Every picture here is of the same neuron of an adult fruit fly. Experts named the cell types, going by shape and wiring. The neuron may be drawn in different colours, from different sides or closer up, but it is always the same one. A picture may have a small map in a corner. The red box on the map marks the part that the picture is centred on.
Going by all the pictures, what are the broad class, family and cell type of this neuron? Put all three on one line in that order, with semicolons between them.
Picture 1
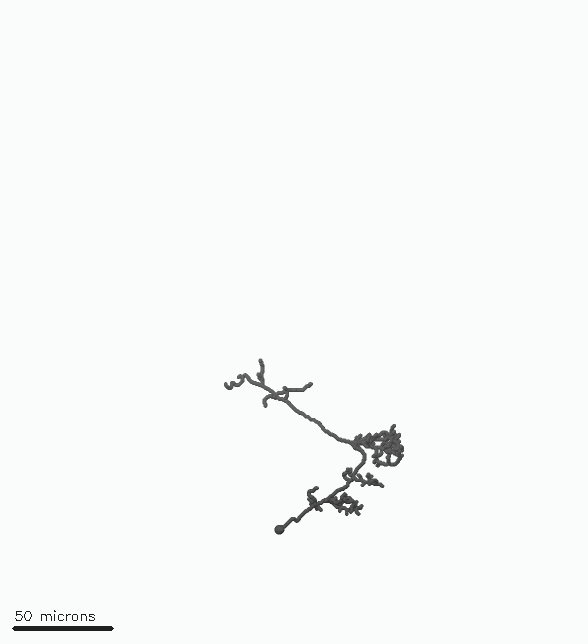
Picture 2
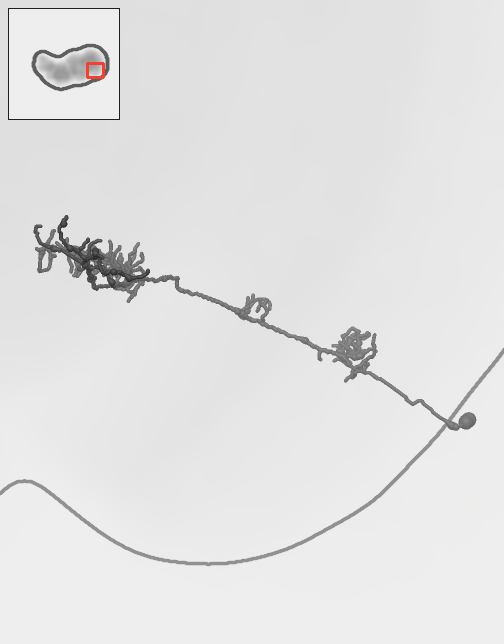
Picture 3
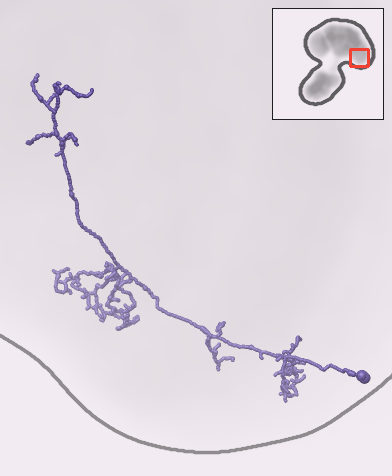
optic-lobe intrinsic neuron; TmY; TmY4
